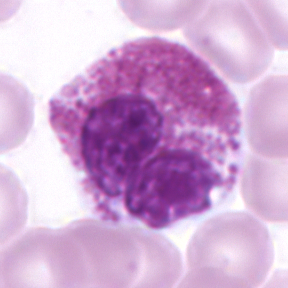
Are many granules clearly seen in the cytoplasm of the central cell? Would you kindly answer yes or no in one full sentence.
Yes, there are many visible granules in its cytoplasm.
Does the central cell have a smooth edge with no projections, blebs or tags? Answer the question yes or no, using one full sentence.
No, the edge of the cell is rough rather than smooth and even.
